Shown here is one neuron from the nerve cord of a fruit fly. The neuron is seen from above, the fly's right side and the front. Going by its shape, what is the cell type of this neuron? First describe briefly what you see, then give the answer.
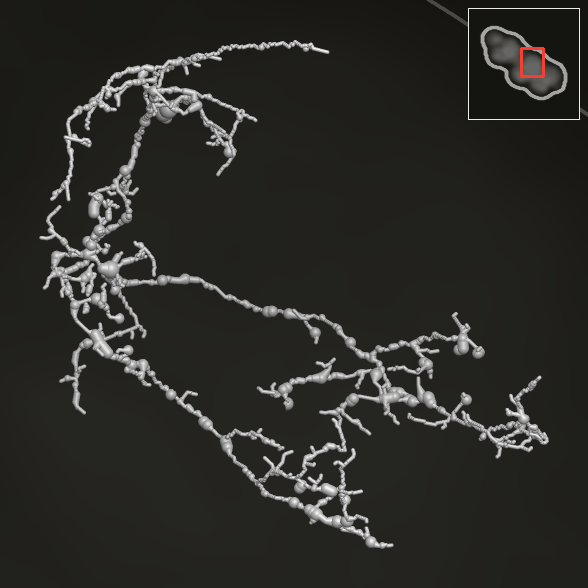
Dozens of branch ends can be seen. As drawn here it is about as wide as it is tall. Its broad class is nerve-cord intrinsic neuron. The cell type is IN19A054.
